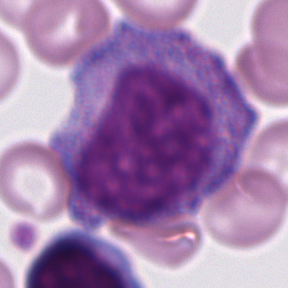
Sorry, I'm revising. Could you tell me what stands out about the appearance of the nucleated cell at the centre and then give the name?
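Around the nucleus, the cytoplasm forms a rim that is widest at the top and left. Pale blue-violet, deepening to a darker blue at the cell edge, it has a fine speckled texture without large distinct granules. The edge is irregular, with many small bumps, most marked along the upper right. This is a promyelocyte.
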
